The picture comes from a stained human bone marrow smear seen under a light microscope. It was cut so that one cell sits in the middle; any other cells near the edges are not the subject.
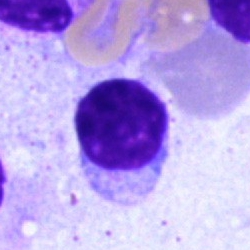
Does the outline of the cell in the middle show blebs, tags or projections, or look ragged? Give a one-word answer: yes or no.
No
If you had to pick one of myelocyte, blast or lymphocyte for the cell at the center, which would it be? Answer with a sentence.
The crop's centre is taken up by a lymphocyte.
